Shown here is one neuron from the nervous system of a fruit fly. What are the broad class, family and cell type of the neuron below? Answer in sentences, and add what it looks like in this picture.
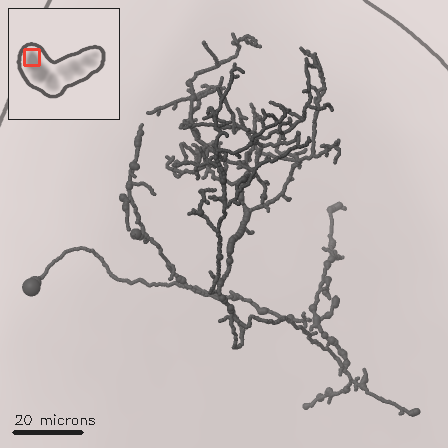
Its broad class is central-brain intrinsic neuron. Its family is hemilineage VLPd1. The cell type is CB3869. By the scale bar it is about 110 microns wide in this view. Dozens of branch ends can be seen.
